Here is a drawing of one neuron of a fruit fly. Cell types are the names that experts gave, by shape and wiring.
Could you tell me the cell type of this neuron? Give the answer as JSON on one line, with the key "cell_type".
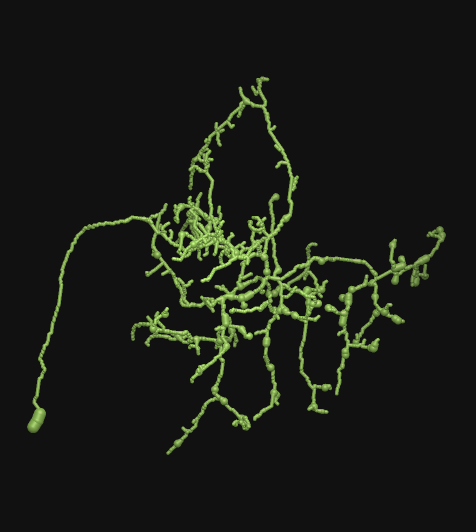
{"cell_type": "IN13B061"}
